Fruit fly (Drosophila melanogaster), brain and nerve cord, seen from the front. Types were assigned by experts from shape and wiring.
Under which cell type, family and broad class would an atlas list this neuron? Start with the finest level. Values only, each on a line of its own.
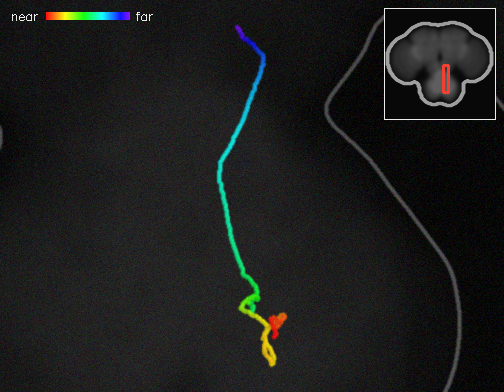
SNpp02
class mechanosensory proprioceptive
sensory neuron entering the nerve cord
